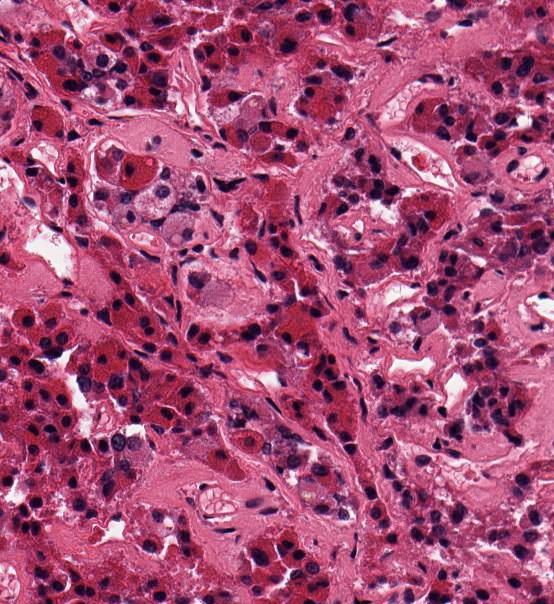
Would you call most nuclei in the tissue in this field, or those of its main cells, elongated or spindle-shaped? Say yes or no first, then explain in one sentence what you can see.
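No. The nuclei of these cells are round and darkly stained, mostly one per cell.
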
